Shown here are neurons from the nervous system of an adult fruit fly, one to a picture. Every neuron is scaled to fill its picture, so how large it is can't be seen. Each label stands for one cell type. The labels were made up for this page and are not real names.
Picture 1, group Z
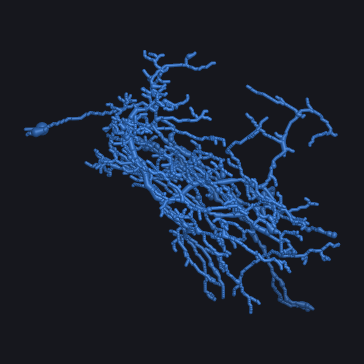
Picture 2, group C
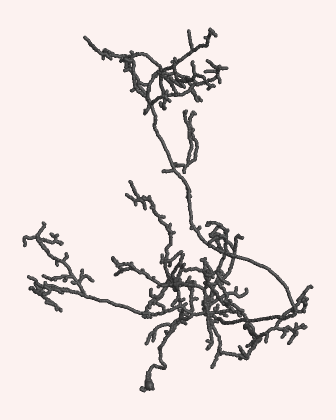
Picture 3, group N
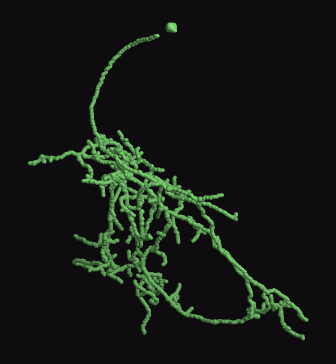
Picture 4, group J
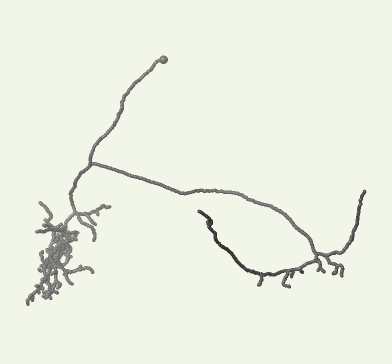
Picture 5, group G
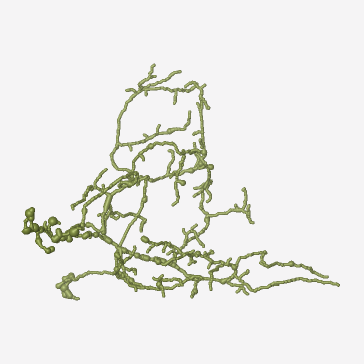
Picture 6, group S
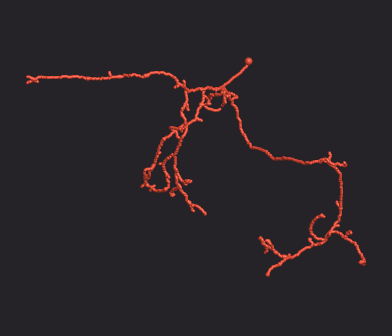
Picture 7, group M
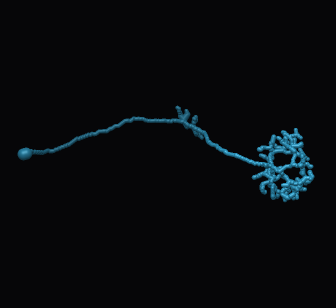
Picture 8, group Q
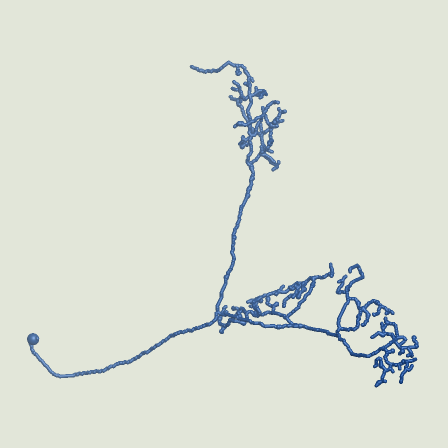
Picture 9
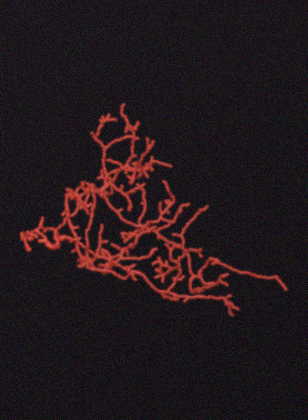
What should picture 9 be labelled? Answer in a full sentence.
It belongs to group G.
